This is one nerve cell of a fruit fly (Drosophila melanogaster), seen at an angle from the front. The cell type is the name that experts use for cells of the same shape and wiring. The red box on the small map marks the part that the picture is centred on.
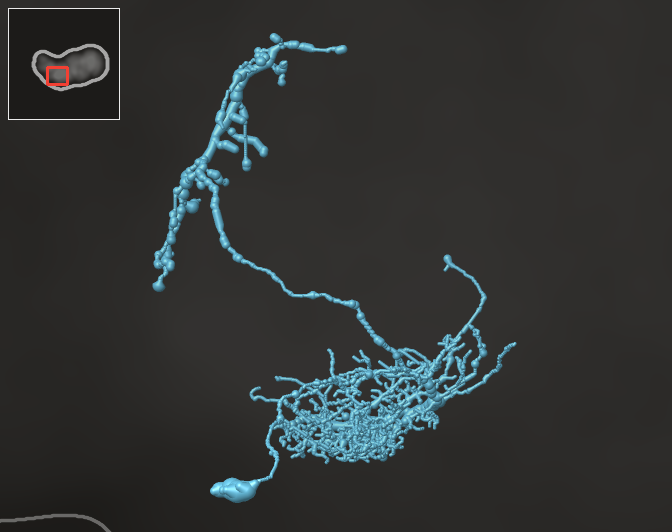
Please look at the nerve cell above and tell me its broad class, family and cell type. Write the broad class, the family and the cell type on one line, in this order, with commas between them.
nerve-cord intrinsic neuron, hemilineage 14A, IN14A013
